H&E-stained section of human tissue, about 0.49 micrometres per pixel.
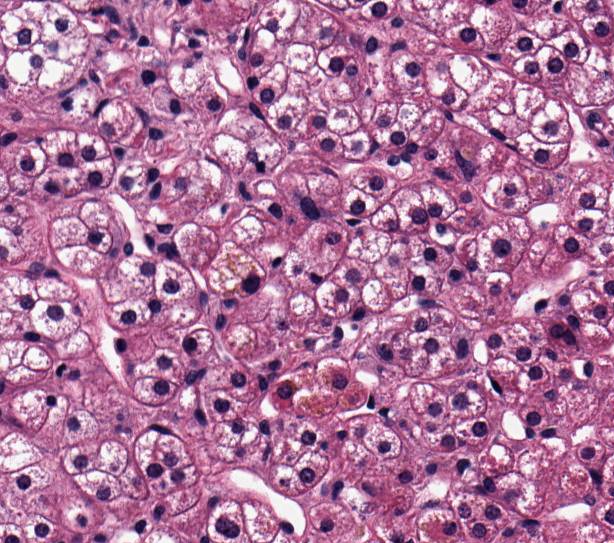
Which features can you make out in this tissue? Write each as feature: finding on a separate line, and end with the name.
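Main cells: large, polygonal, abundant pale finely vacuolated cytoplasm
Cell borders: sharp, thin pink lines outlining each cell
Pigment: golden-brown granules in a few cells near the centre and lower centre
Spaces between nests: narrow, lined by flattened, dark, elongated nuclei
Name: adrenal gland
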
